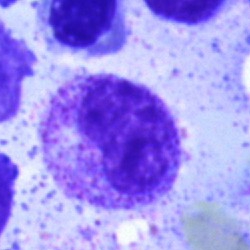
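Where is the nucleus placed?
Toward the right side of the cell, with most of the visible cytoplasm lying on the left.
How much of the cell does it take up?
More than half.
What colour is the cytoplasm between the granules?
A pale lilac-blue.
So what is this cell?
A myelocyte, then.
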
